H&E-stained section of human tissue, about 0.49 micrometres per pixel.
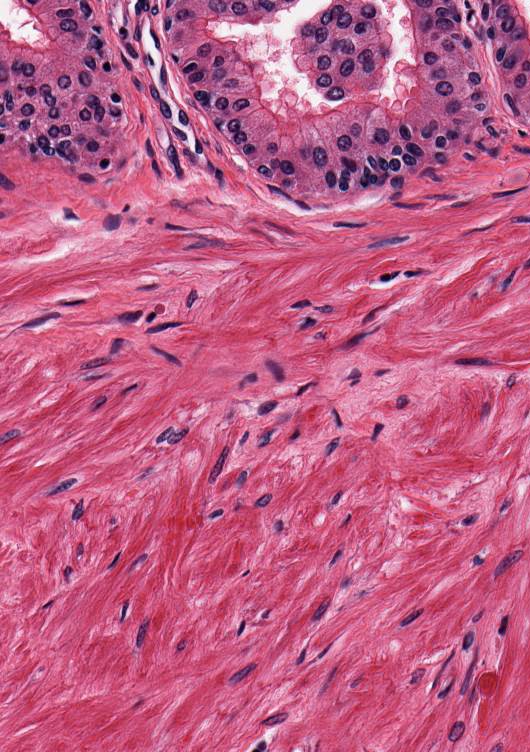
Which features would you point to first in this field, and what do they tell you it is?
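The field mainly shows fibromuscular stroma. Beyond a narrow strip of epithelium-lined glands at the top edge lies dense pink stroma: smooth muscle cells with elongated, blunt-ended nuclei and eosinophilic fibrillar cytoplasm.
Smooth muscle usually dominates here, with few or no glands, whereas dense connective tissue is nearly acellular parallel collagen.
Stromal nuclei are sparse beside the crowded gland nuclei.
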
